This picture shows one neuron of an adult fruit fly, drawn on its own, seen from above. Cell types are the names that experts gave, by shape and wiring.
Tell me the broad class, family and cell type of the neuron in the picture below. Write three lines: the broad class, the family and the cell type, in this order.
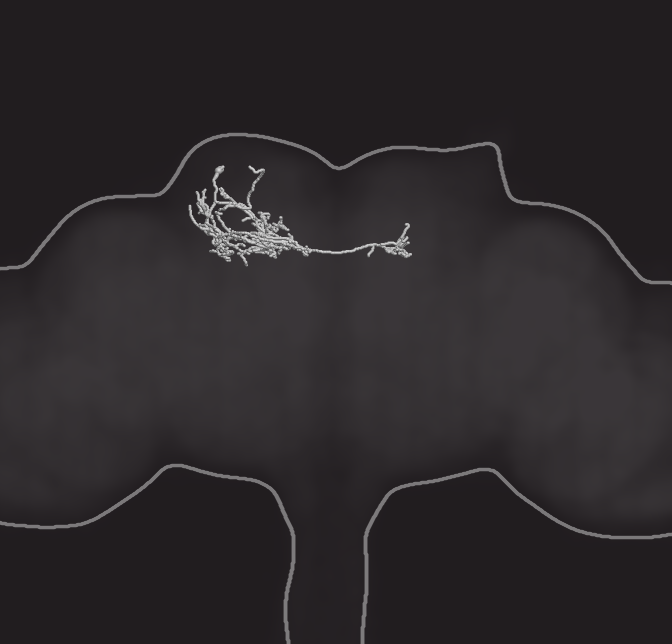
central-brain intrinsic neuron
hemilineage ALv2
v2LN33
